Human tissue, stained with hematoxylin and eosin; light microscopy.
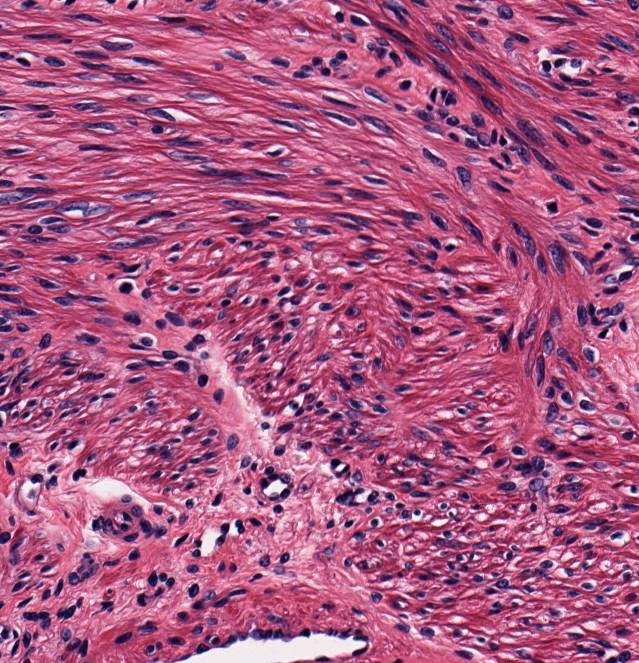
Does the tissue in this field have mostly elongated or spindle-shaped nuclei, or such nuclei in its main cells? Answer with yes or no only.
Yes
